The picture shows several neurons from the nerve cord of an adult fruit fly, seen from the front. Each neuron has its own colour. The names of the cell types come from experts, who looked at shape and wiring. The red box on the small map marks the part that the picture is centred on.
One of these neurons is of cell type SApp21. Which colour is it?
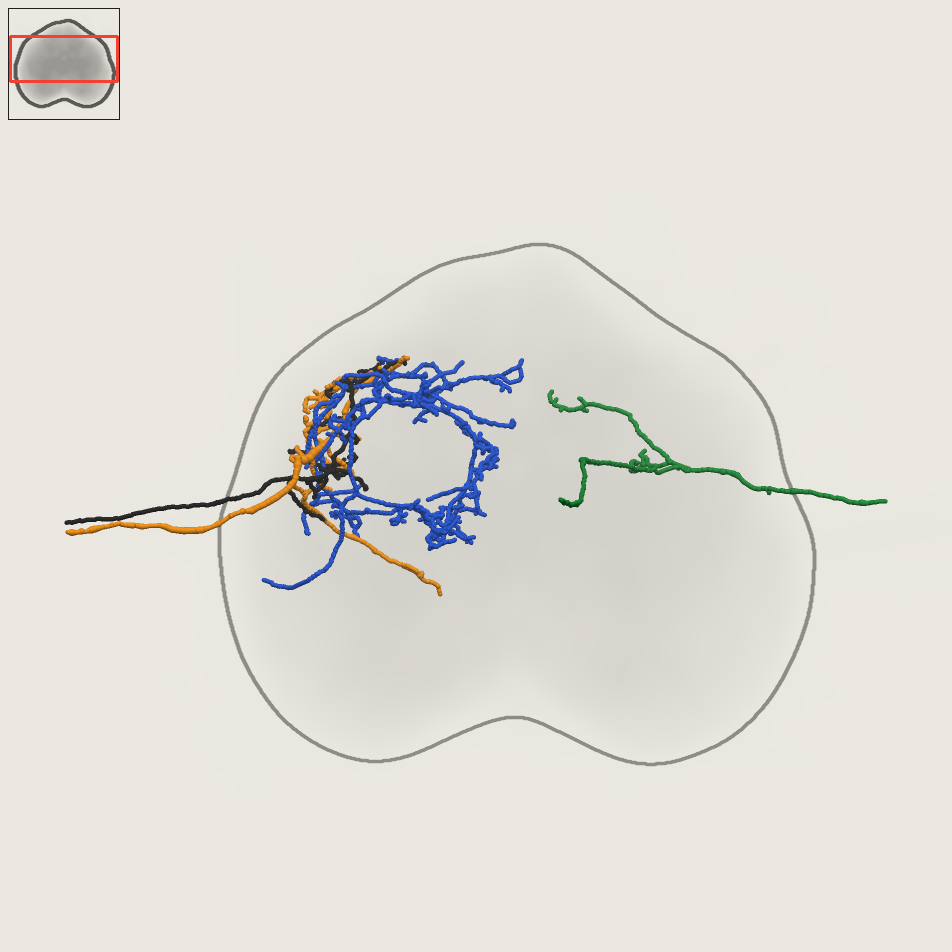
green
